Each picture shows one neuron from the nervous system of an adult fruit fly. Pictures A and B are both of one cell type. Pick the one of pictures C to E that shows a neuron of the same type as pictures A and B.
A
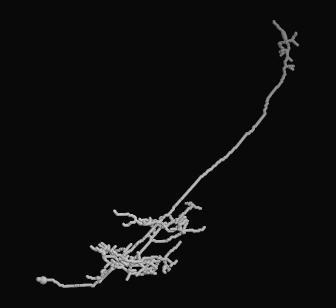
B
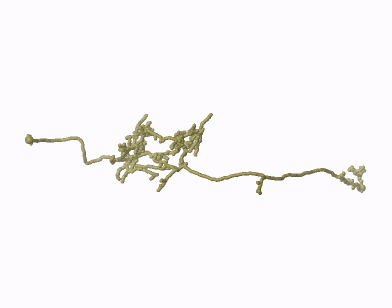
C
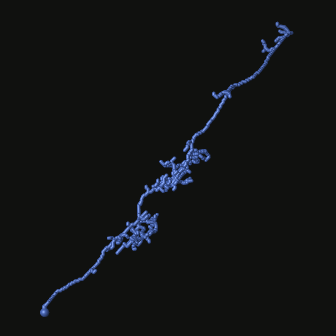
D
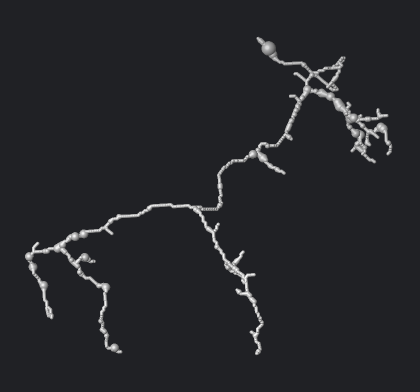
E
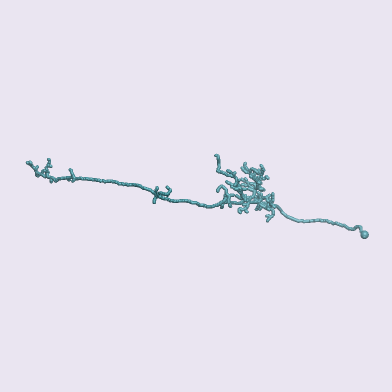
E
